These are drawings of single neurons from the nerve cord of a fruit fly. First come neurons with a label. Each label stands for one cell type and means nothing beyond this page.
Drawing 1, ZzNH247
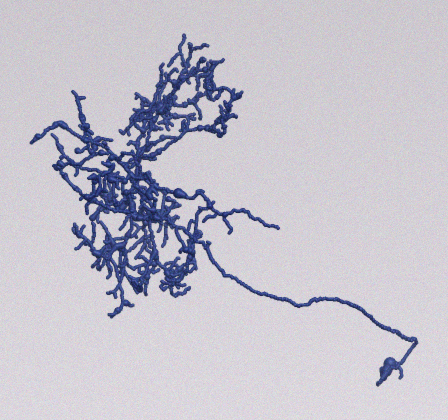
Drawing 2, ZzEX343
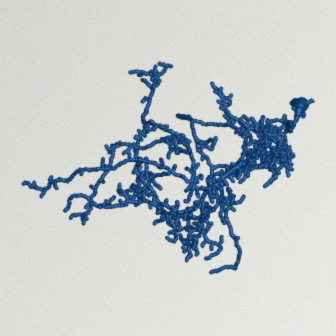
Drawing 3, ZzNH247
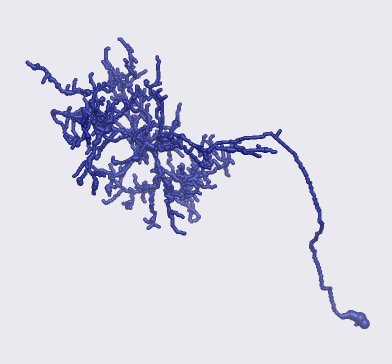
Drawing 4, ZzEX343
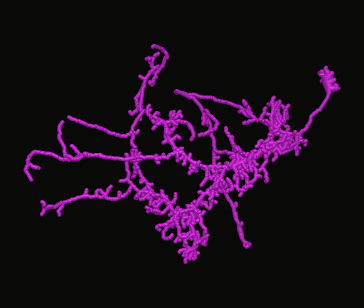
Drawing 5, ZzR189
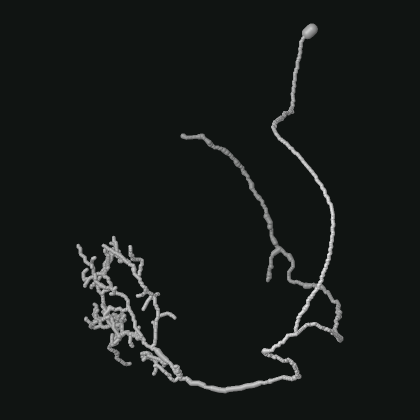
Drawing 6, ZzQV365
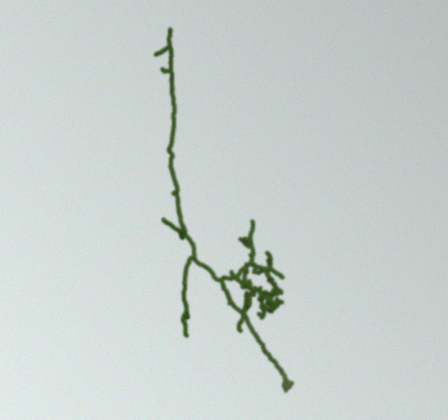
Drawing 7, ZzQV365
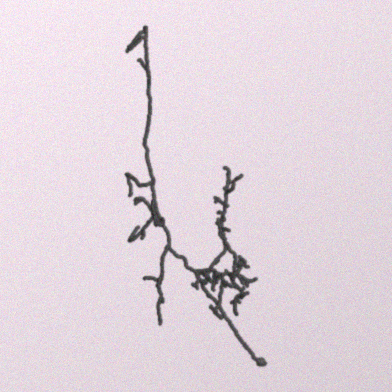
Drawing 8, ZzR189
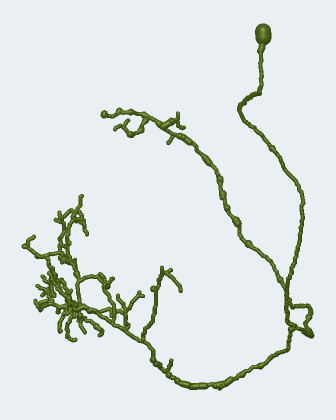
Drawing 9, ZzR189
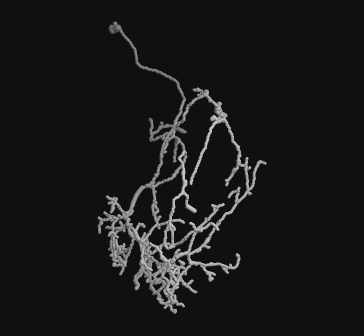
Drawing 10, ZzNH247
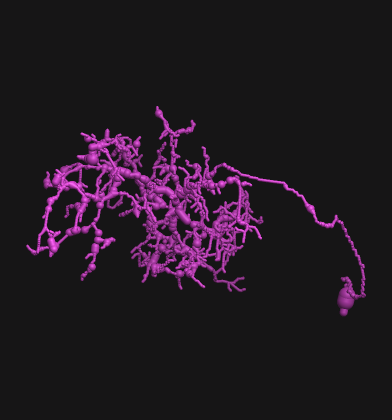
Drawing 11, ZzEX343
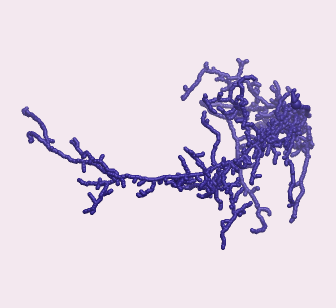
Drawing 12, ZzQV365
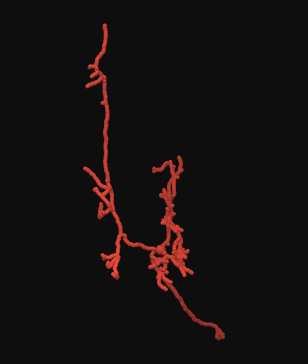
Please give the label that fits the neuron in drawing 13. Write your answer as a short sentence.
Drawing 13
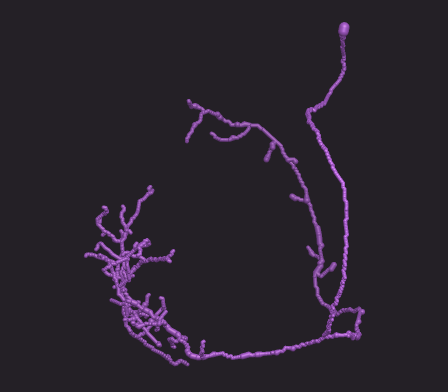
It belongs to ZzR189.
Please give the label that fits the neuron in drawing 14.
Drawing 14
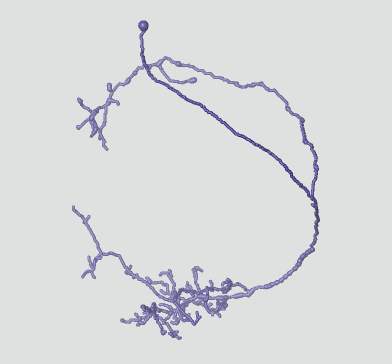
It belongs to ZzR189.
